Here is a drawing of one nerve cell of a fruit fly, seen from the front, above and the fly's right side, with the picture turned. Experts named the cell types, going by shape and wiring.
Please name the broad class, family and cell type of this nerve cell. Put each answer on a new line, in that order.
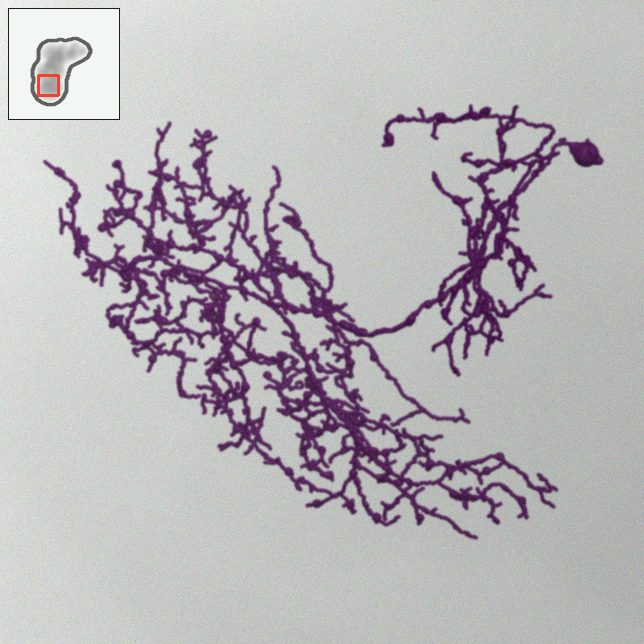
visual projection neuron
hemilineage VPNp&v1_ventral
LT77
